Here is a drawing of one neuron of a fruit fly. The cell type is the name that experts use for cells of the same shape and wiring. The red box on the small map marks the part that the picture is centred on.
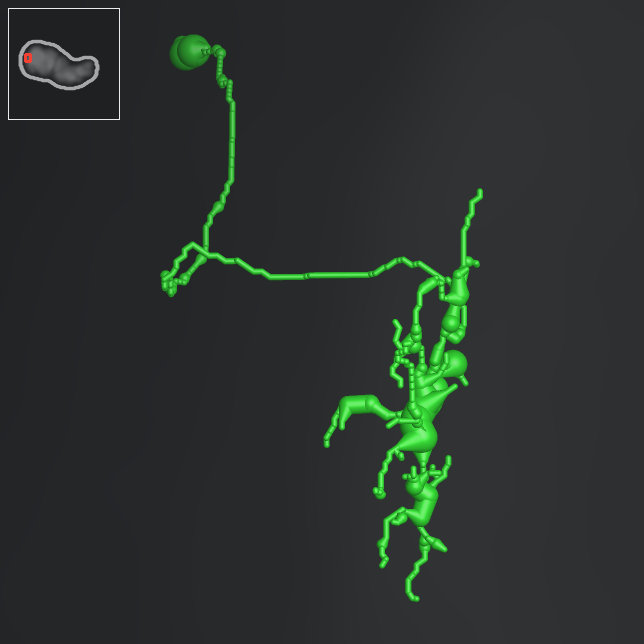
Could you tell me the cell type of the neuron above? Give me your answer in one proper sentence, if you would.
It is Dm8a that is the cell type of the neuron.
